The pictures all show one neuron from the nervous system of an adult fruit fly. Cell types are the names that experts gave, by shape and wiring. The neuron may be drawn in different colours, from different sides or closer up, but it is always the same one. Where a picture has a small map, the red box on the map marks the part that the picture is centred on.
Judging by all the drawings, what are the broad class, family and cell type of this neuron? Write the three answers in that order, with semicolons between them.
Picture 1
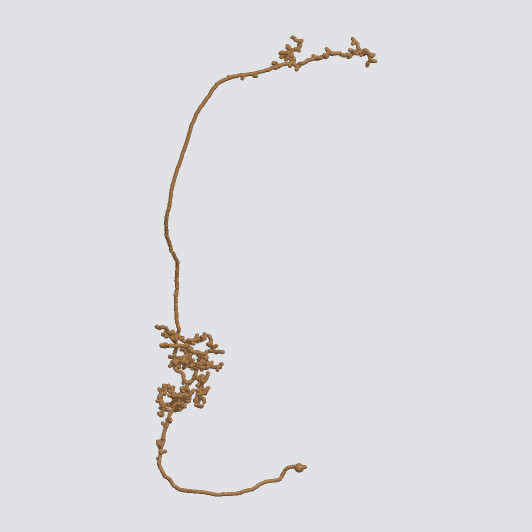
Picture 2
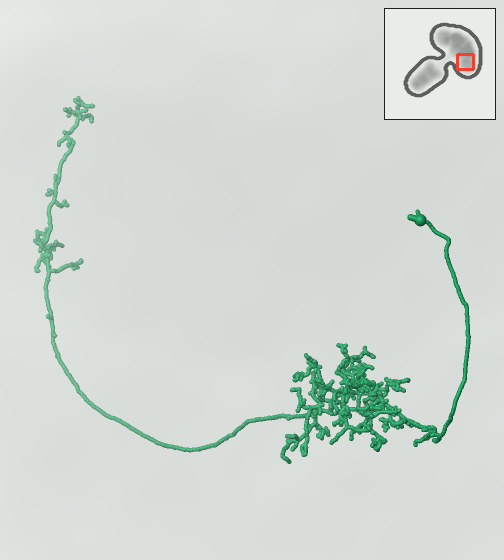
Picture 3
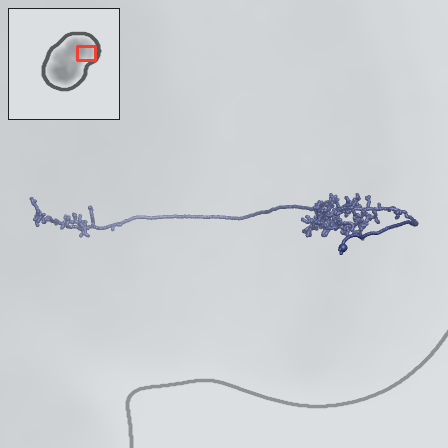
optic-lobe intrinsic neuron; Tm; Tm37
